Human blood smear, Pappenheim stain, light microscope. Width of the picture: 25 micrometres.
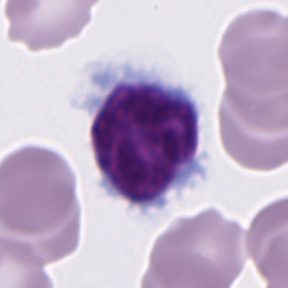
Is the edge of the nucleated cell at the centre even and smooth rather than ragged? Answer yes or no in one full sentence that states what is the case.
No, there is a ragged or frayed outline, or projections, blebs or tags, on this cell.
